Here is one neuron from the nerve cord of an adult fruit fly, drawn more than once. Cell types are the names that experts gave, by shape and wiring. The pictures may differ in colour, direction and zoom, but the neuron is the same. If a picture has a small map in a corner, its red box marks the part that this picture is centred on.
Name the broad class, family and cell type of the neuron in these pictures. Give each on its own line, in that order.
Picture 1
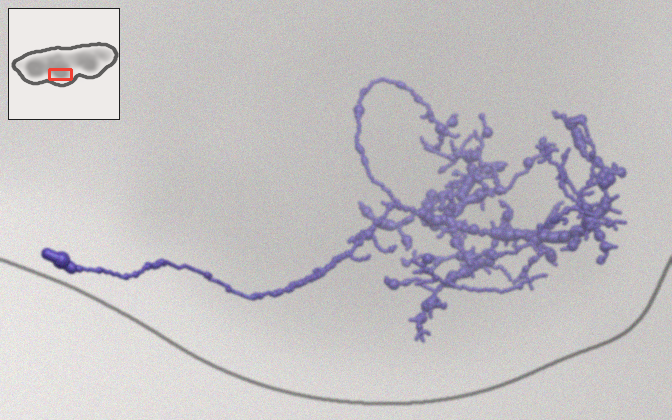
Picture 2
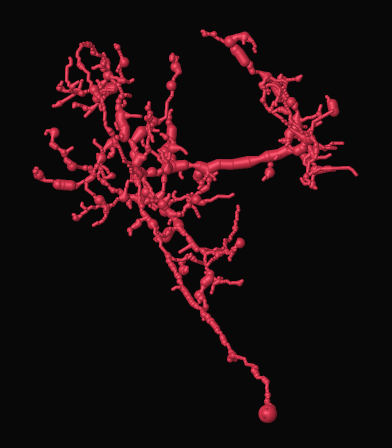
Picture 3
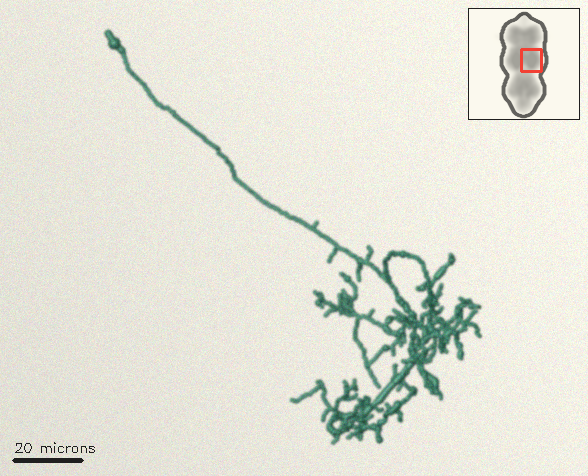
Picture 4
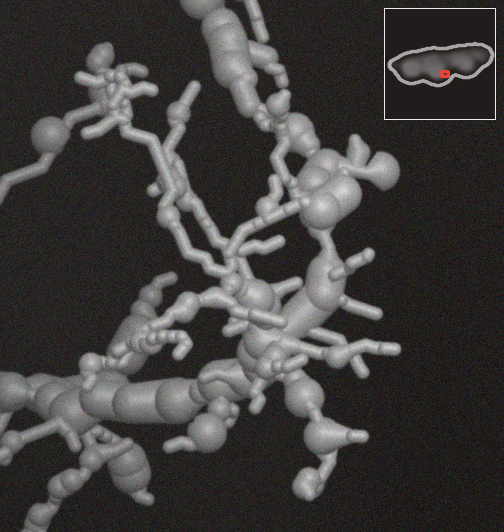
nerve-cord intrinsic neuron
hemilineage 13B
IN13B074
